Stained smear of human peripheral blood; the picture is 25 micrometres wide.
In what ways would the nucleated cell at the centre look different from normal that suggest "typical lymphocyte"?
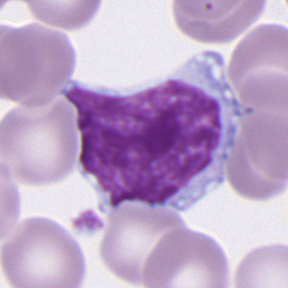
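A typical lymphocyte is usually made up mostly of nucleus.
That agrees with this cell, whose nucleus is a single mass filling most of it.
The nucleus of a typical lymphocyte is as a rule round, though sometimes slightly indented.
The nucleus here is unlobed, which is consistent with that. The cytoplasm is very pale greyish-blue and forms its widest rim on the upper right side of the nucleus. A small pointed projection sticks out from the right edge of the cytoplasm. On the whole, the cell is a typical lymphocyte.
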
